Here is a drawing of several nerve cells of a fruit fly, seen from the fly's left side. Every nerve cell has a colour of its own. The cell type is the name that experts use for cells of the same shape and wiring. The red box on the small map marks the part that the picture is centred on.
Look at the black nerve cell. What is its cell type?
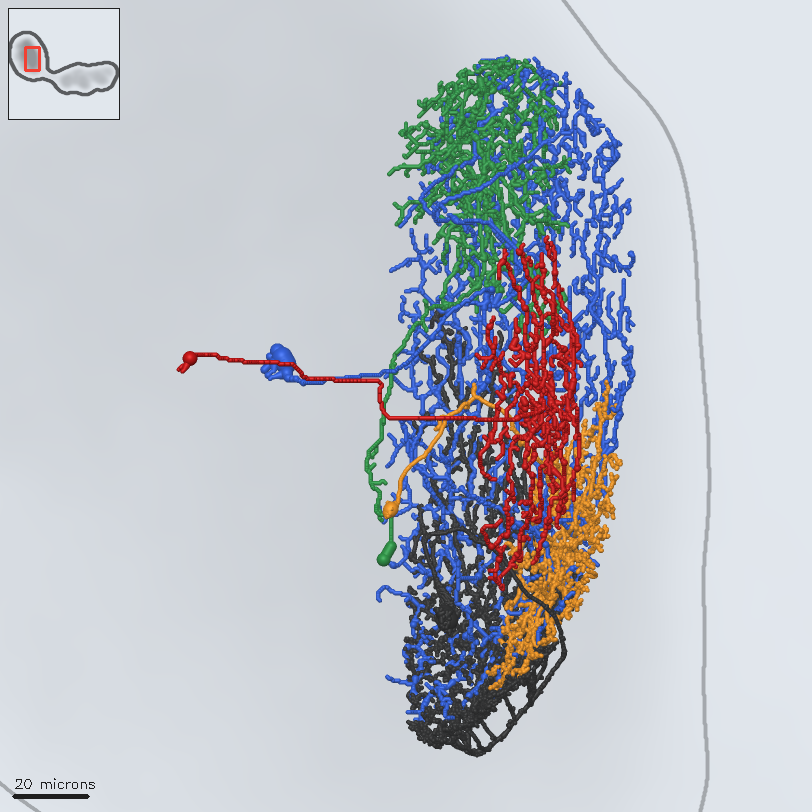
Li28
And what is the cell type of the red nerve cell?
Tm23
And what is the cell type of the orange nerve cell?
Li15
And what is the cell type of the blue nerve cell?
Li29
